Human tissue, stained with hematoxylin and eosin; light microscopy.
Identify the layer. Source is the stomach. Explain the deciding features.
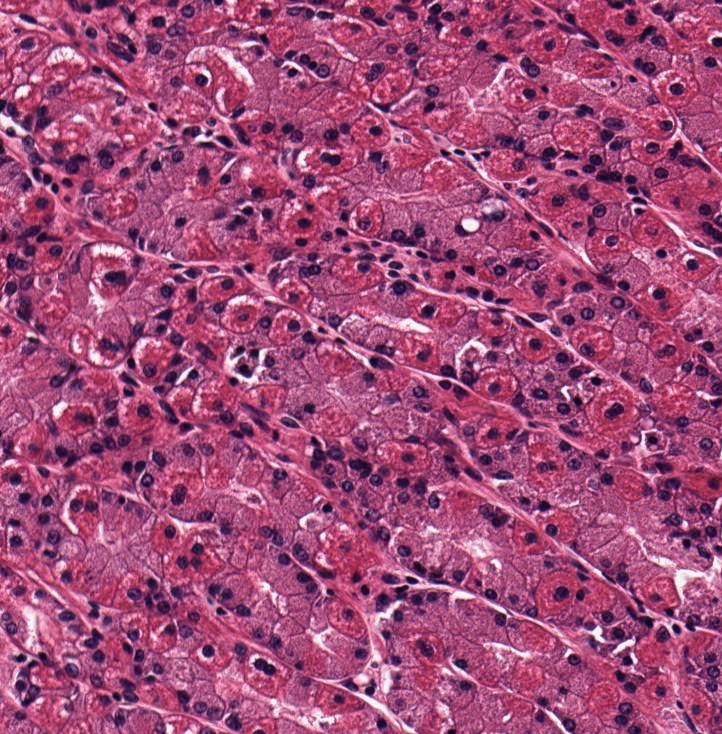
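These are fundic glands, closely packed and straight, running in parallel diagonally from upper left to lower right across the whole field. Scattered throughout are large rounded cells with bright pink cytoplasm and a central round nucleus, and between them smaller cells with purplish, finely granular cytoplasm and dark basal nuclei.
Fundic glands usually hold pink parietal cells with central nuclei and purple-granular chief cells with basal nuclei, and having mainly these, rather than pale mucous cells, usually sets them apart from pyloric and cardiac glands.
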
